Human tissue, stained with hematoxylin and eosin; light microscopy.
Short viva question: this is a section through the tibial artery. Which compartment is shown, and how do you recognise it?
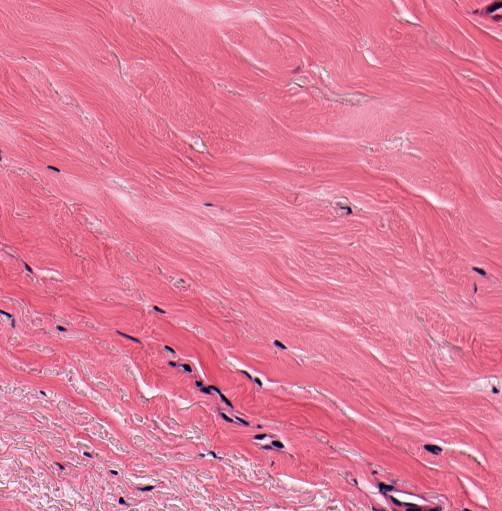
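Tunica adventitia. Field almost entirely filled by densely packed, strongly eosinophilic collagen bundles.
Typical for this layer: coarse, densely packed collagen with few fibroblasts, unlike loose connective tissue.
Bundles roughly parallel, running obliquely from upper left to lower right, outline wavy along their length. Cells few: fibroblasts with thin, dark, spindle-shaped nuclei lying between bundles.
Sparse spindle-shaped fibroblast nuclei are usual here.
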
